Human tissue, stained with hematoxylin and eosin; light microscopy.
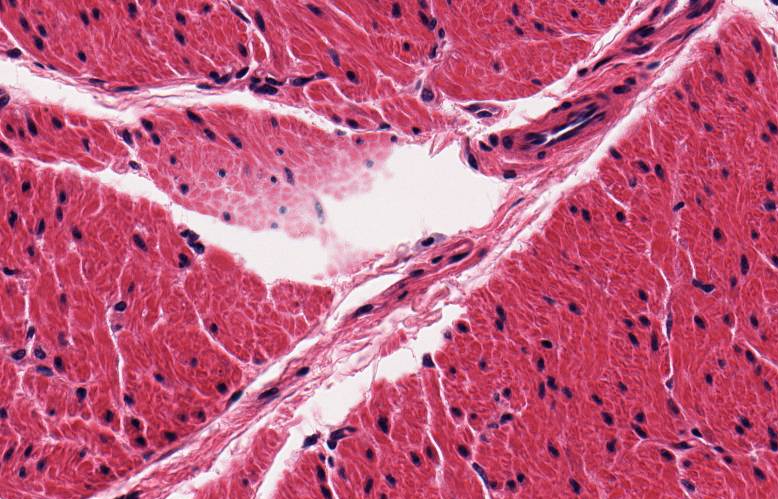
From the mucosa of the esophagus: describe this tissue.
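Muscle fibres, grouped into bundles, make up almost the entire field, with thin strands of connective tissue separating one bundle from the next. Eosin stains the muscle cytoplasm a deep, even red-pink. Because the fibres of different bundles run in different directions, some bundles are cut lengthwise and others obliquely. Neither fat cells nor epithelium appear anywhere in the field.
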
